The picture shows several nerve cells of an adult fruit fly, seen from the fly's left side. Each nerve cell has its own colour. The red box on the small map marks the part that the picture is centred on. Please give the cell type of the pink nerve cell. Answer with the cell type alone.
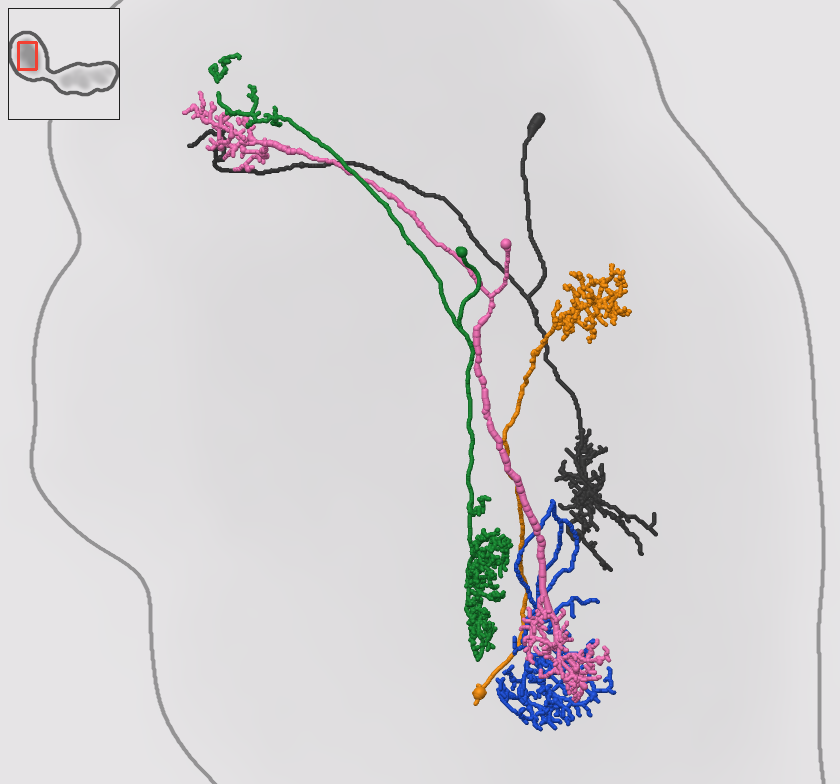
LC10d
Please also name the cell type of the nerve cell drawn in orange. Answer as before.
Li22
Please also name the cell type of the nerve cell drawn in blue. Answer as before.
Li23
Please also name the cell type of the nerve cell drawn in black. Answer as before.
LC10b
